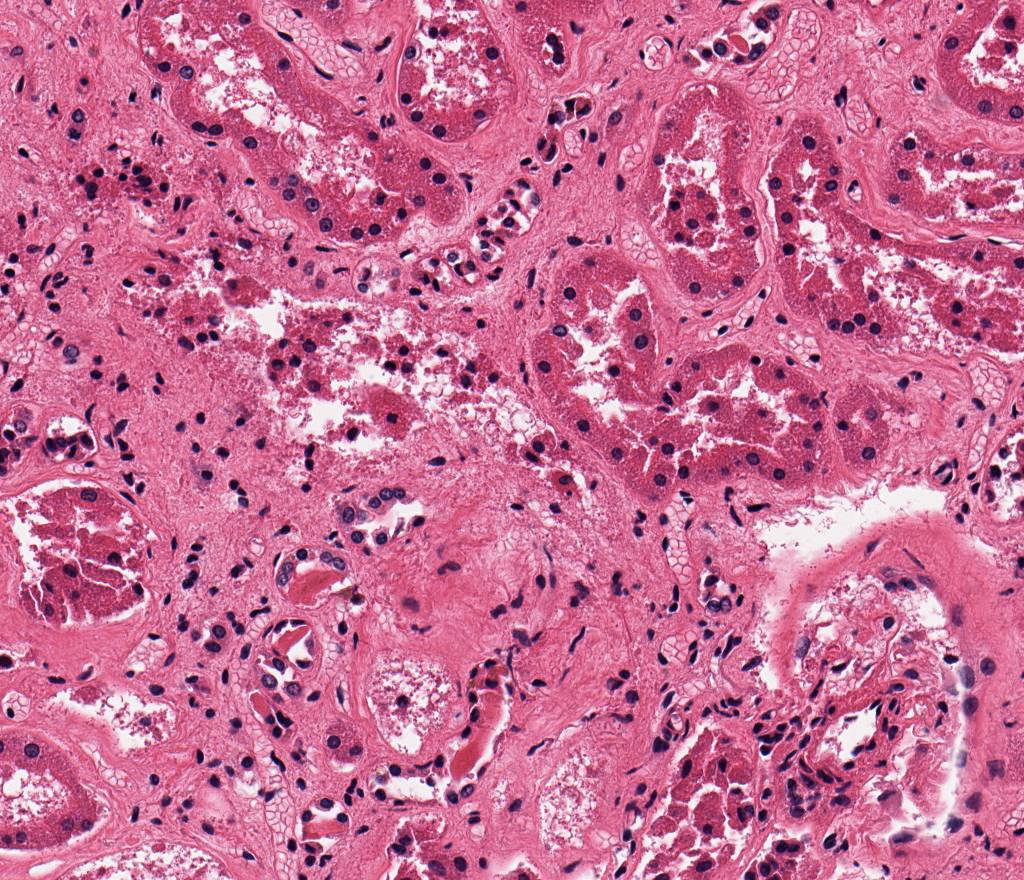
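Renal cortex: rounded and elongated tubular profiles separated by pink fibrous stroma. Tubules have a single cell lining with abundant granular eosinophilic cytoplasm; the small round dark nuclei are evenly spaced, mostly one per cell. Many lumens hold pale, fragmented, vacuolated material with loose granular debris.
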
